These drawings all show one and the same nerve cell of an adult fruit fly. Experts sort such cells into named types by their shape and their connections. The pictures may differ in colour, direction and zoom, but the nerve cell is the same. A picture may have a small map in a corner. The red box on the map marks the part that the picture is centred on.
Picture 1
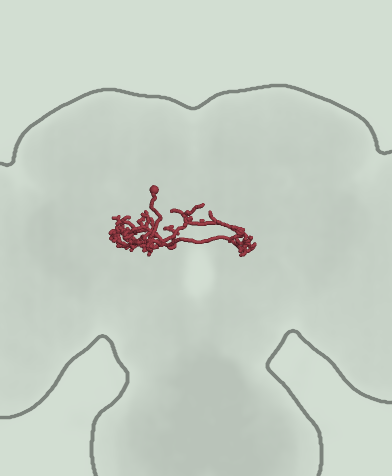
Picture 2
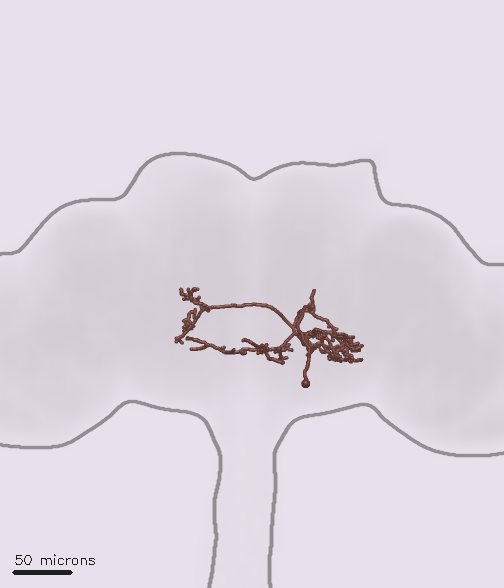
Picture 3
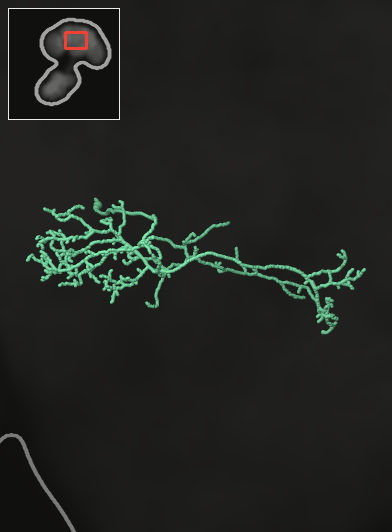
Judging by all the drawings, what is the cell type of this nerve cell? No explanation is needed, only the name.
CB4103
